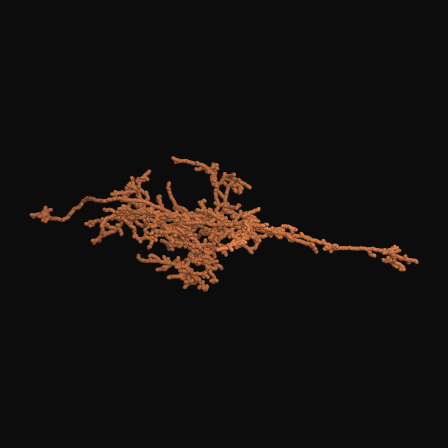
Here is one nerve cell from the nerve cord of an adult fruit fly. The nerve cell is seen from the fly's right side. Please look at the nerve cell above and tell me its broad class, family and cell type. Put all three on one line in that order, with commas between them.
nerve-cord intrinsic neuron, hemilineage 21A, IN21A020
